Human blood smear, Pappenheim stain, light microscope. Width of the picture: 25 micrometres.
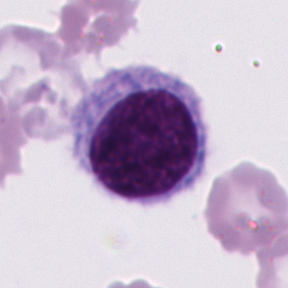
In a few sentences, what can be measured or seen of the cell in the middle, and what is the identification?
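Size comes first: the cell is about 12 micrometres across and its nucleus about 9 micrometres, filling about 60% of the cell's area. In shape, the nucleus is smooth and round to oval, with no indentation and no lobes. Its chromatin is dense and dark purple, in a coarse, streaky pattern. The cytoplasm forms a rim that is wider on the upper-left side of the nucleus than on the lower-right side. Around the outside, the cell's edge is finely ragged rather than smooth. The cell is a hairy cell.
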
